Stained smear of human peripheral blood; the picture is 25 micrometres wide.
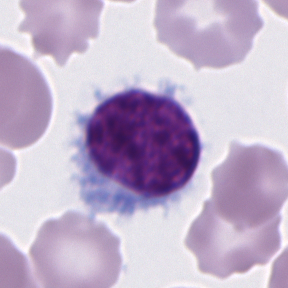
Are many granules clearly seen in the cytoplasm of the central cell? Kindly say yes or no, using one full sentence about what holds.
No, its cytoplasm lacks visible granules entirely.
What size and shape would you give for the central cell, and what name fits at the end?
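Central cell: about 12 micrometres across. Nucleus about 10 by 9 micrometres, filling about 70% of the cell's area; round to slightly oval, smooth outline, no indentation. Chromatin moderately condensed, small darker clumps scattered through a purple background. Cytoplasm pale blue, lying mainly to the lower left of the nucleus; only a thin rim on the upper right. Cytoplasmic edge ragged, with many fine hair-like projections around the cell. Name: hairy cell.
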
